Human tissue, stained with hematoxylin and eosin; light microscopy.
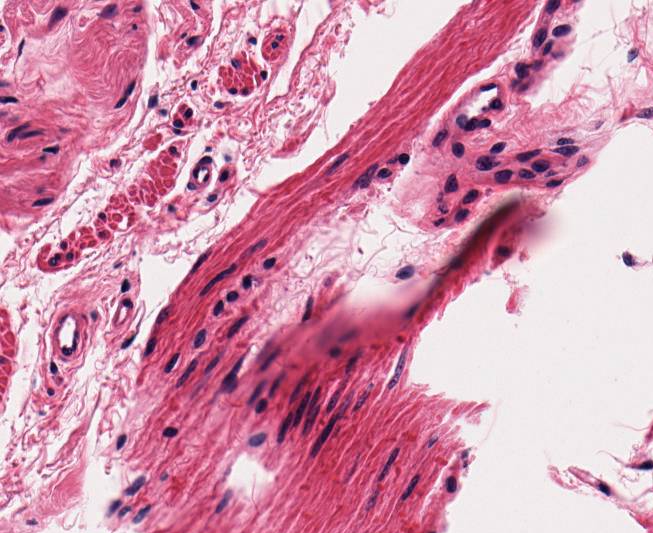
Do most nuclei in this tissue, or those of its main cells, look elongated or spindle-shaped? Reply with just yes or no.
Yes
